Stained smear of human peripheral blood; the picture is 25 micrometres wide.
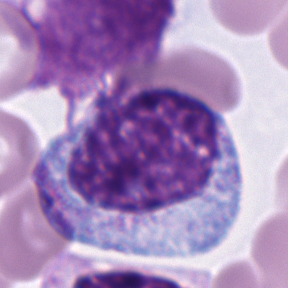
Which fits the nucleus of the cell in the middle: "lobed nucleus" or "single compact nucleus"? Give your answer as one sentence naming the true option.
The nucleus of this cell is one compact round, oval or kidney-shaped mass.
